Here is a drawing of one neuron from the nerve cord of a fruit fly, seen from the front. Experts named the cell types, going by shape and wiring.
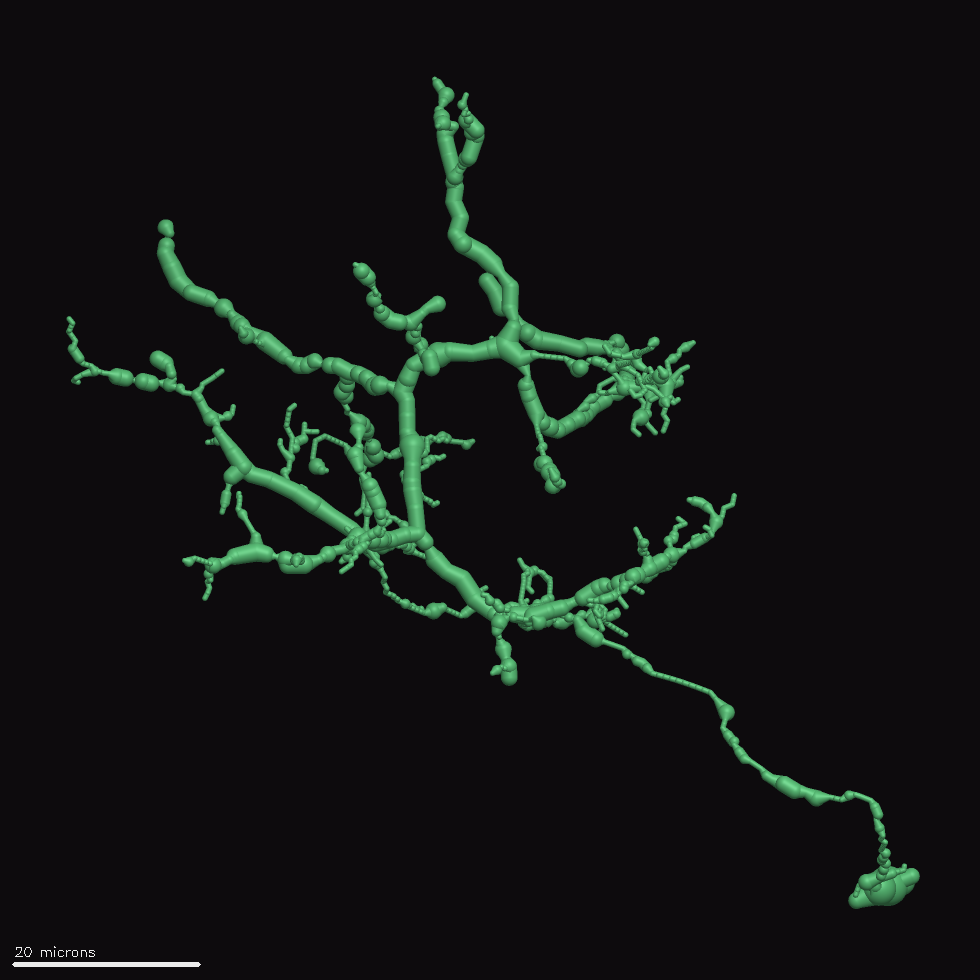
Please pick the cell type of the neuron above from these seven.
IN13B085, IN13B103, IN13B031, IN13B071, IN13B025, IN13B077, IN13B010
IN13B031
